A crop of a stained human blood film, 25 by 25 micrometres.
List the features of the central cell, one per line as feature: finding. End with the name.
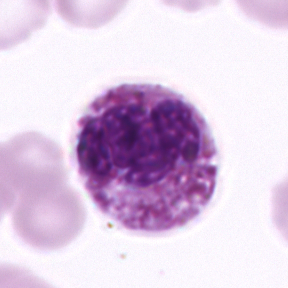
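Outline: round, smooth
Nucleus: lobed, lobes across upper part of cell
Nucleoli: none seen
Granules: also over nucleus, blurring parts of its edge
Cell: eosinophil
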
